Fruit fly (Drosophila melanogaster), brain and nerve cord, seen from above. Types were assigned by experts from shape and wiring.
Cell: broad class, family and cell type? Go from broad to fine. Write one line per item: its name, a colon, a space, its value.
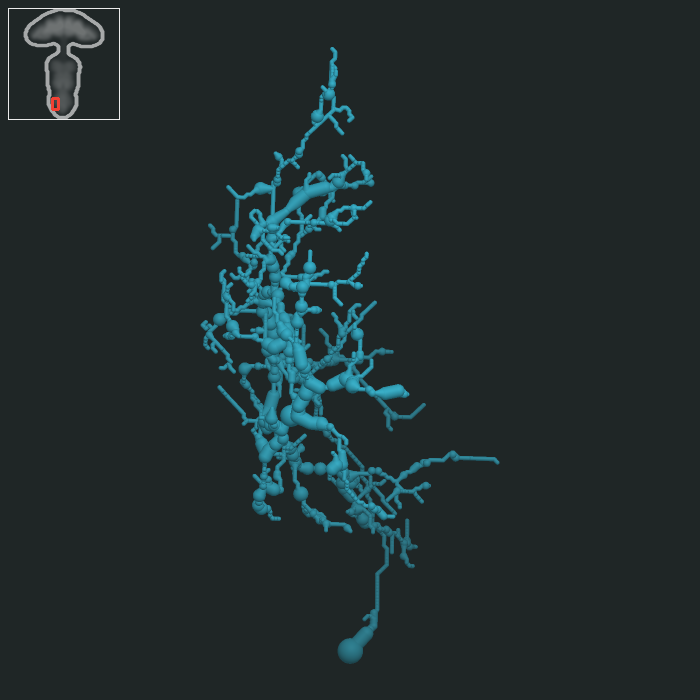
broad class: nerve-cord intrinsic neuron
family: hemilineage 13A
cell type: IN13A050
